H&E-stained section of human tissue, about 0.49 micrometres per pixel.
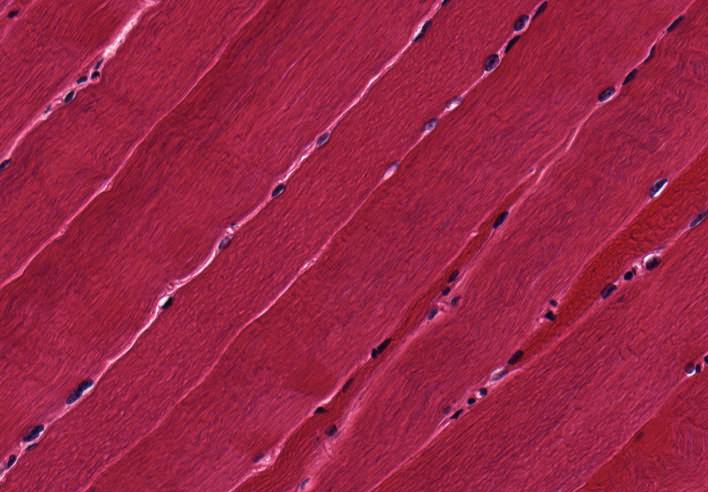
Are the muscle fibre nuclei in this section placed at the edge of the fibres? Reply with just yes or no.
Yes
